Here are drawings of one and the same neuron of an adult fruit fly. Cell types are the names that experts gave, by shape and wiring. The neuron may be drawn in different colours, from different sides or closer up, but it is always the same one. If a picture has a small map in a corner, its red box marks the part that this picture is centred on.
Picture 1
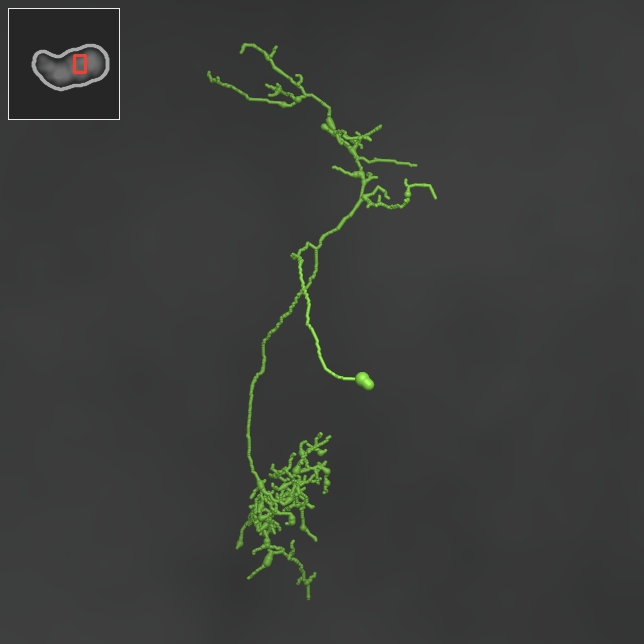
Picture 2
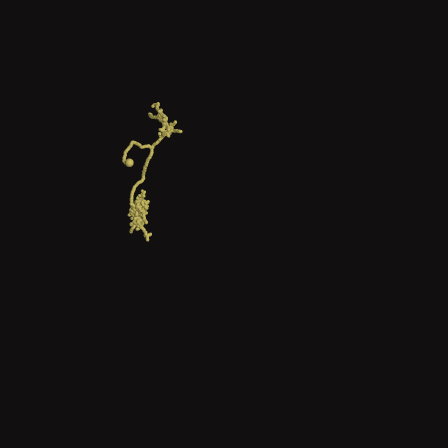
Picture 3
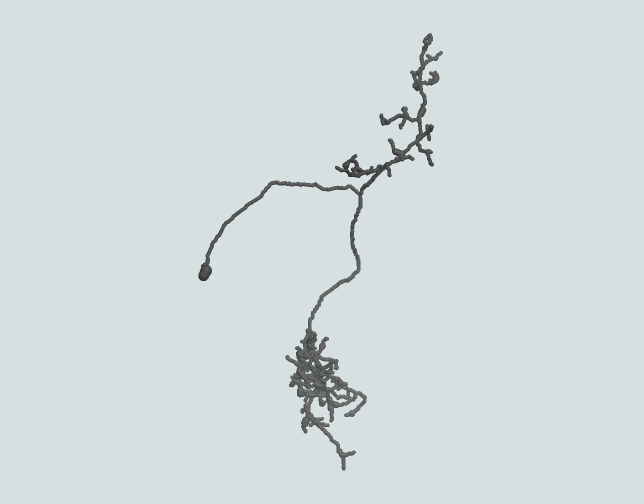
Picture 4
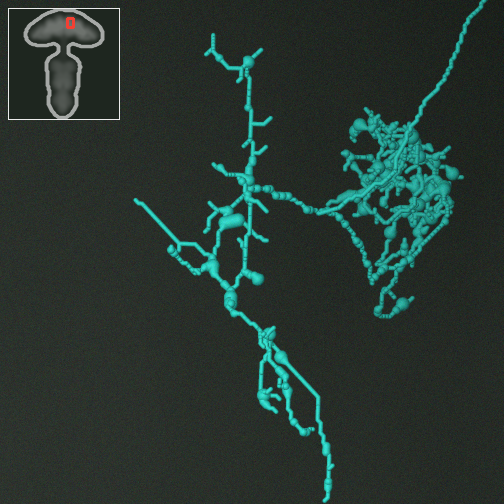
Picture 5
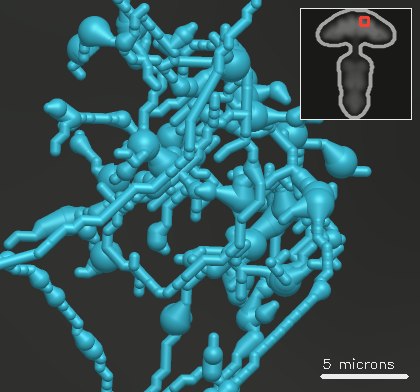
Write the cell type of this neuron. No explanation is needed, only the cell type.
LAL037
